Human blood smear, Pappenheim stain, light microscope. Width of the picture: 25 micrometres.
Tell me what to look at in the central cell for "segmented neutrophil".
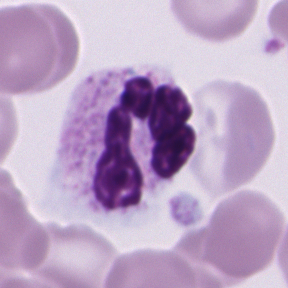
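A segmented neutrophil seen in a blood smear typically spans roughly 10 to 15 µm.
The central cell, about 12 micrometres across, fits this.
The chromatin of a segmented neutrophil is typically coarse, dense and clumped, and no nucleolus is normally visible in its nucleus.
Here the chromatin is dark purple and coarsely clumped, and no nucleoli are visible, both in keeping.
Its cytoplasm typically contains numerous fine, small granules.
Fine, small pink-purple granules are scattered throughout this cell's cytoplasm, which is pale pinkish-lilac rather than blue. The nucleus lies toward the right of the cell.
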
